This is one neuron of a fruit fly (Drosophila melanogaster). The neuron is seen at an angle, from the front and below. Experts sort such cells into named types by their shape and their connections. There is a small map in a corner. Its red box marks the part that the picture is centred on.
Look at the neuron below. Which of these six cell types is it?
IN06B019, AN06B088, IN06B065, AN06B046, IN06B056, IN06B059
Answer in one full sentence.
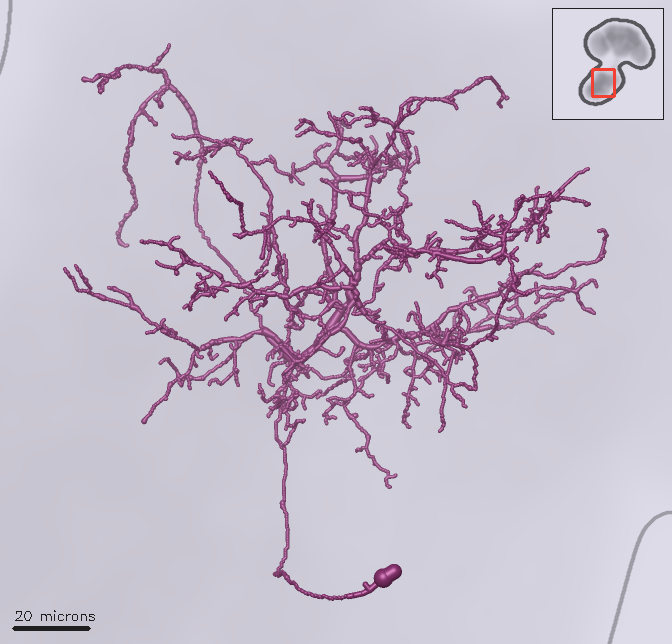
Under the cell type IN06B019 falls this neuron.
